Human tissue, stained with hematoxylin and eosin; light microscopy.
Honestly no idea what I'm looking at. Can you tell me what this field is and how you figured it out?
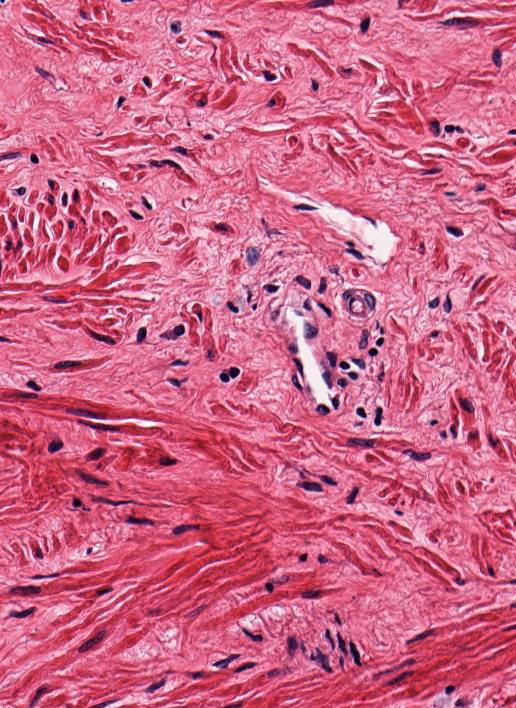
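Fibromuscular stroma. Interlacing smooth muscle bundles, cut in varied planes. Lengthwise-cut cells: elongated, blunt-ended nuclei; cytoplasm densely, brightly eosinophilic.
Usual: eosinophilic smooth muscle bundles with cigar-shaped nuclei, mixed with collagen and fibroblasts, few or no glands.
No epithelium, glands or fat cells anywhere.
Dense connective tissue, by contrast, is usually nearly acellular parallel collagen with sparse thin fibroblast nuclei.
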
